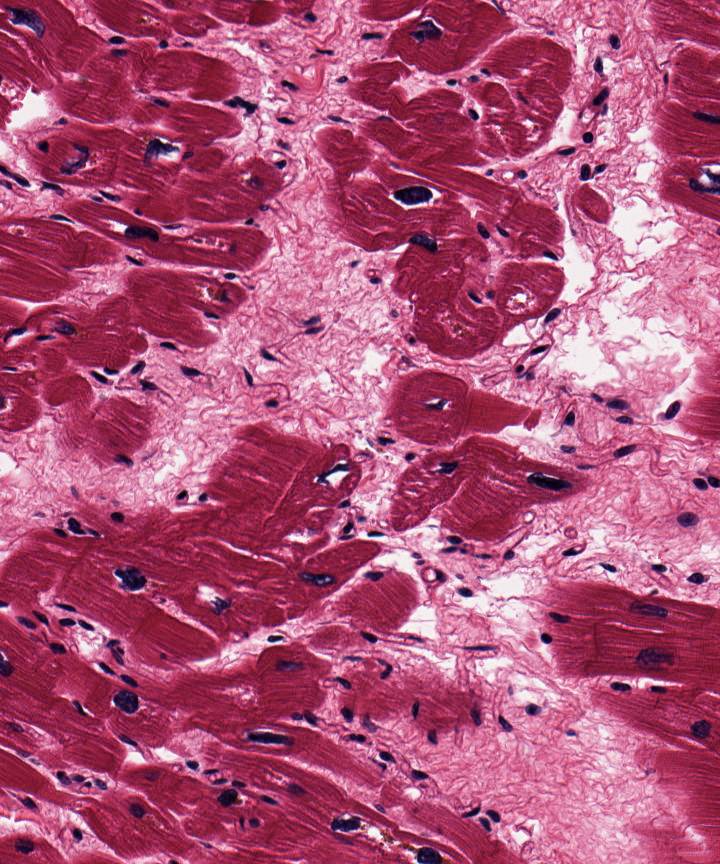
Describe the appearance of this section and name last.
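Islands of cardiac muscle fibres, deep red, cross-striated and branching, lie separated by broad pale pink loose fibrous tissue. Cut in mixed planes, they appear rounded mainly upper middle and longitudinal mainly lower left. Between them, fine wavy collagen carries scattered small dark spindle-shaped nuclei. The section is left ventricle of the heart.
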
